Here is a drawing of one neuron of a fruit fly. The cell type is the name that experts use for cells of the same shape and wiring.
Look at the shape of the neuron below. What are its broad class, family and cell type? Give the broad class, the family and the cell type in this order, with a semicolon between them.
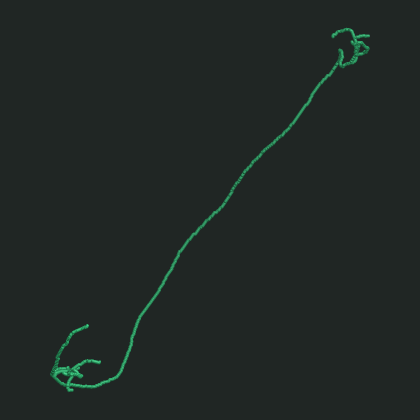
sensory neuron entering the brain; class olfactory; ORN_VL2a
